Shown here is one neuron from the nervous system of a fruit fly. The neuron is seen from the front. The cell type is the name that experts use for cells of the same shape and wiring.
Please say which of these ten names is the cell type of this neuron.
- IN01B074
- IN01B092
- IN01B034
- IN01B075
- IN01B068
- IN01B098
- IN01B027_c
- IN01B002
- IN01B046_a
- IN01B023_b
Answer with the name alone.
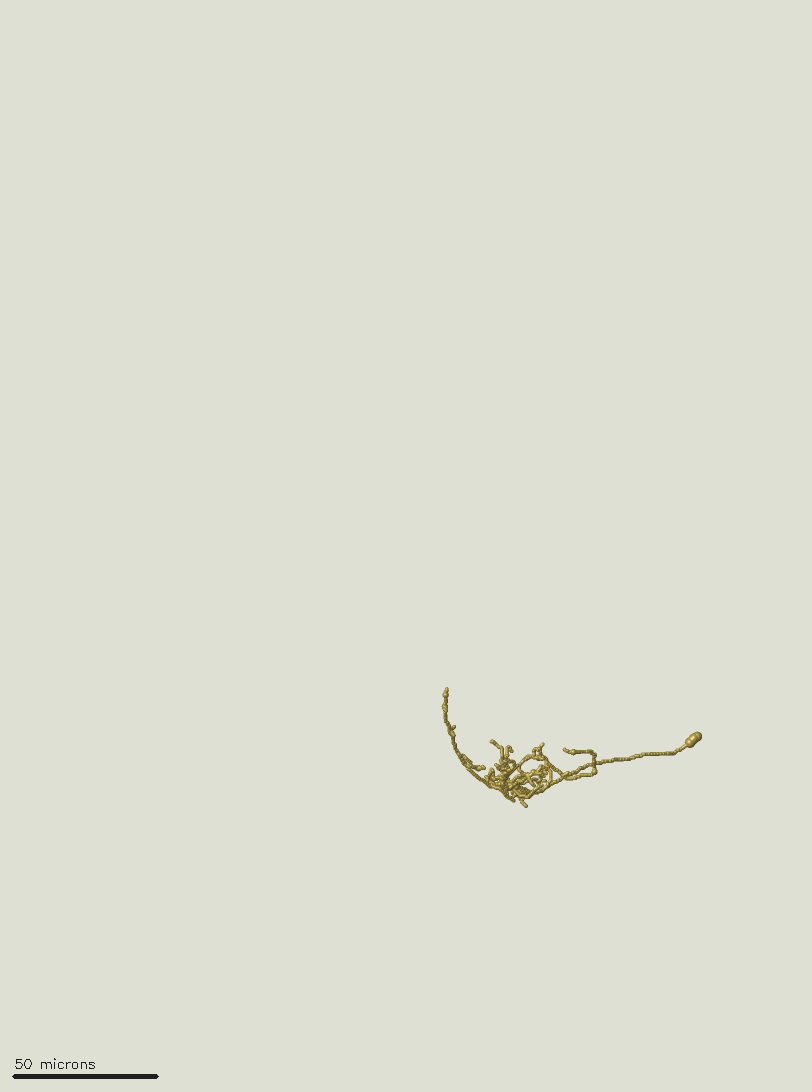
IN01B092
